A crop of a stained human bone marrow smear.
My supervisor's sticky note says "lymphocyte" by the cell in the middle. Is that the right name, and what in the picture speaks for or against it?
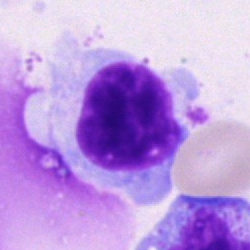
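Outline: irregular and uneven, with pale rounded bulges of cytoplasm projecting from the left side. Chromatin: dark purple and coarsely clumped, which goes with lymphocyte rather than erythroblast.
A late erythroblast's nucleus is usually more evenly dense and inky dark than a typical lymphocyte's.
Cytoplasm: a moderate rim of pale grey-blue without obvious granules, again on the lymphocyte side.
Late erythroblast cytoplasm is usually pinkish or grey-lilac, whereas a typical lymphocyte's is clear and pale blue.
Verdict: lymphocyte fits.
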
